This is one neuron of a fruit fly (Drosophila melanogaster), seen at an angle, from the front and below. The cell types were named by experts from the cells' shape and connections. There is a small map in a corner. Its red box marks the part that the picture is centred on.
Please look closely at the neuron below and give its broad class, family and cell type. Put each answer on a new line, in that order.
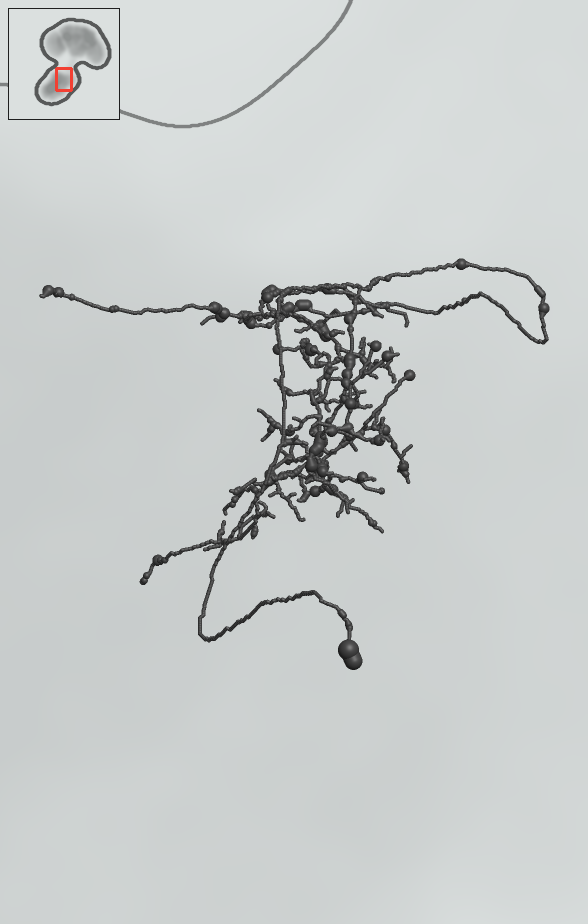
nerve-cord intrinsic neuron
hemilineage 02A
IN02A048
